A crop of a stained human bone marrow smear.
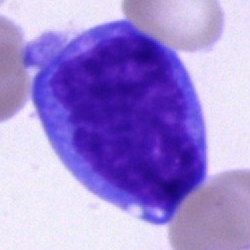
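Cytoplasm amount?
Thin rim, widest on left side; nucleus fills most of cell.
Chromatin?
Dark purple, mottled with paler patches.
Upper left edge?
Small purple bleb sticking out.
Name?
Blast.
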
